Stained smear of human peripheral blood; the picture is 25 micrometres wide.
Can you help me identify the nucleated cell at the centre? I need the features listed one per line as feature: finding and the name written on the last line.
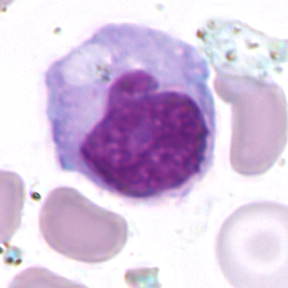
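Nucleus: a notch cut into its upper edge, as I see it
Position: off-centre, toward the lower right of the cell
Size: nucleus about 11 micrometres across
Cytoplasm: pale greyish blue
Granules: only a few, small and dark, scattered above the nucleus
Name: plasma cell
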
